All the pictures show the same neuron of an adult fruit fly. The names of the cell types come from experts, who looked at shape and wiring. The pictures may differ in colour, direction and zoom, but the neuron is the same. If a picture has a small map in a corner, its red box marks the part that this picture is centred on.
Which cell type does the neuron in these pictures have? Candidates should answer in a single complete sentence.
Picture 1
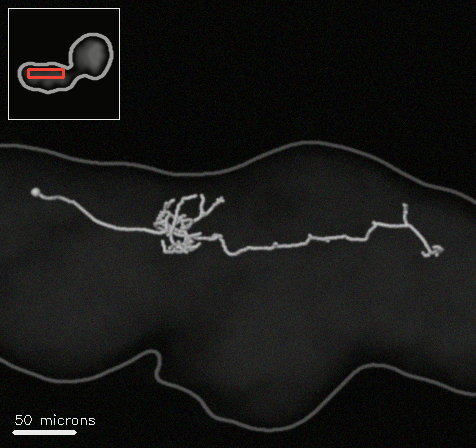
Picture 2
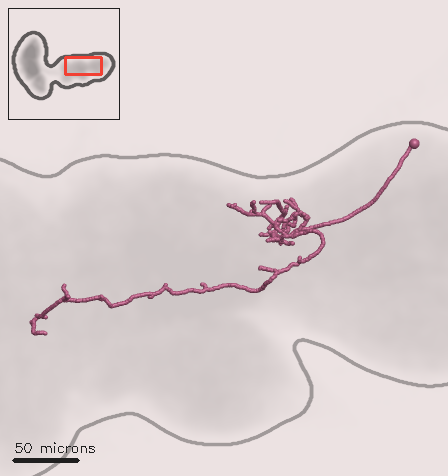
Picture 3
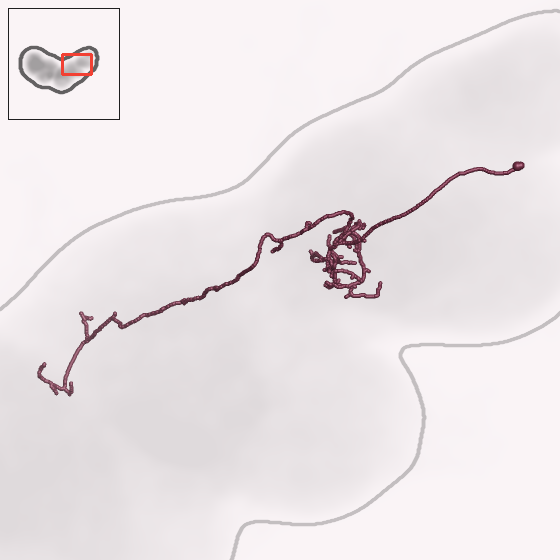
This particular neuron has the cell type IN07B100.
